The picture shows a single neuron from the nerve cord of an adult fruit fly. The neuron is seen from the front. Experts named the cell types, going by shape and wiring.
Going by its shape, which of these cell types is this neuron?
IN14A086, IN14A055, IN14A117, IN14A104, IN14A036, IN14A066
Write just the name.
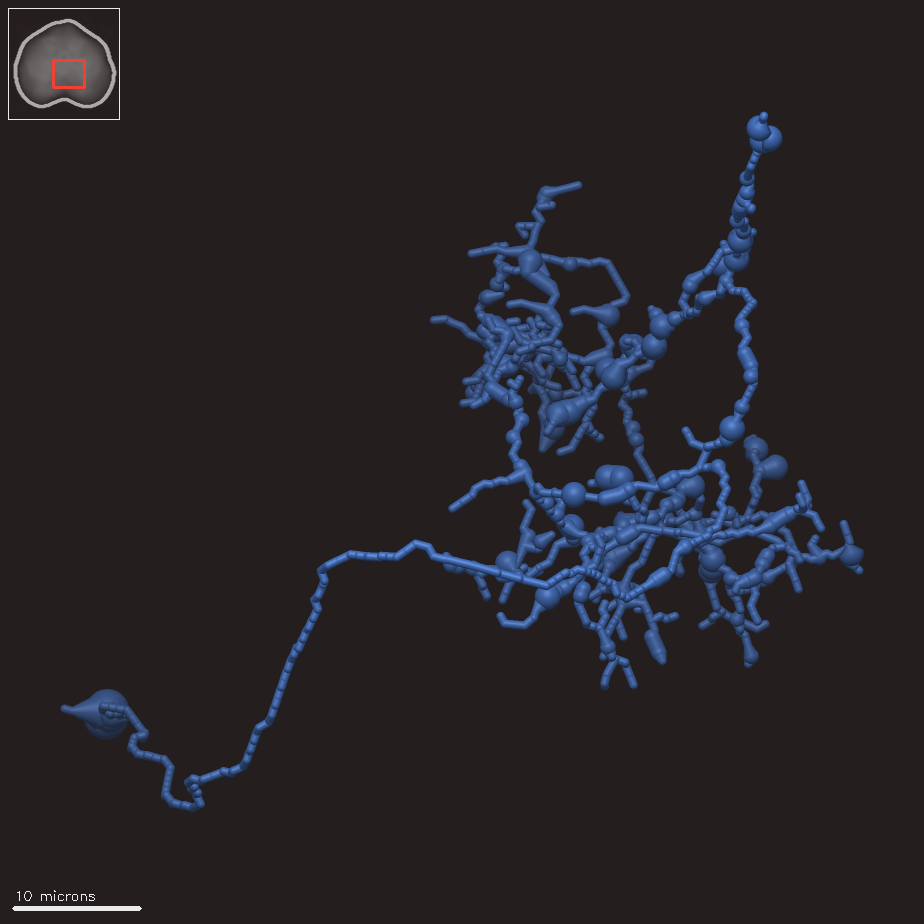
IN14A104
